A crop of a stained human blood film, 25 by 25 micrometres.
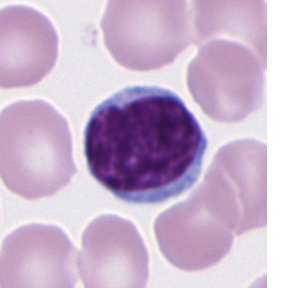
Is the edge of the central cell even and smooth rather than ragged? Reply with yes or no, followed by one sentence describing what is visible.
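Yes. The cell's outline is round and smooth.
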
